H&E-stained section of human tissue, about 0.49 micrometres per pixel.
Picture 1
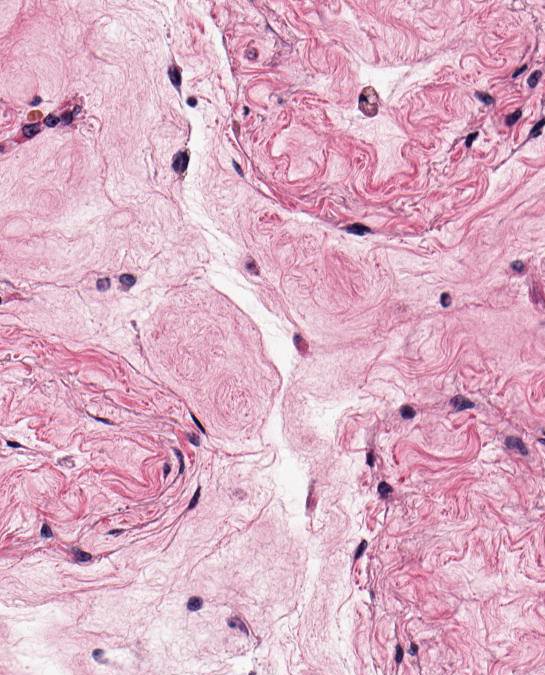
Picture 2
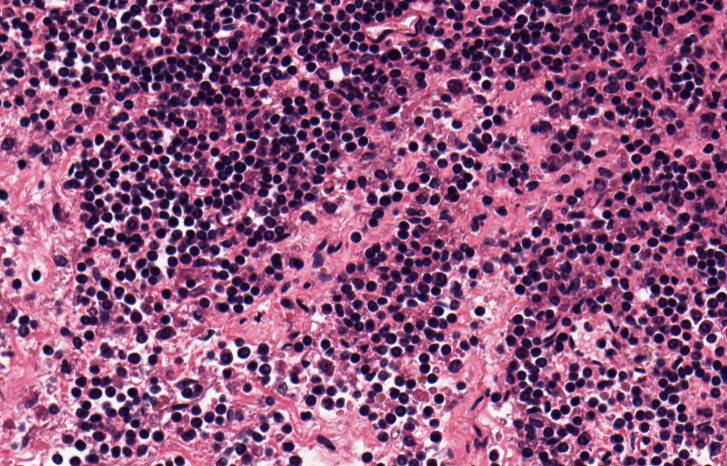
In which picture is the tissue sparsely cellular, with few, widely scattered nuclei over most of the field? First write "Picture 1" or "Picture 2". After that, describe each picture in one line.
Picture 1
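What picture 1 shows: Cells are sparse, with small, dark, oval to spindle-shaped nuclei scattered singly through the field.
What picture 2 shows: Densely packed small round cells fill most of the field in sheets divided by irregular pink fibrous bands.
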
